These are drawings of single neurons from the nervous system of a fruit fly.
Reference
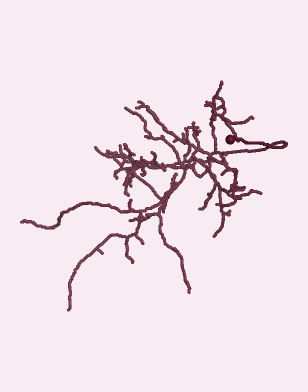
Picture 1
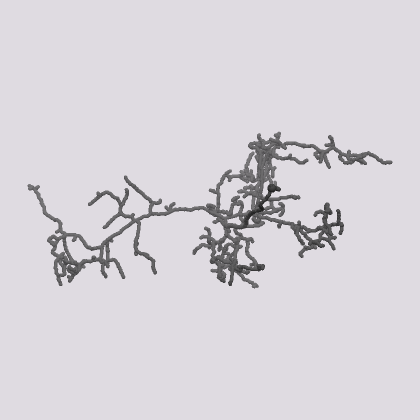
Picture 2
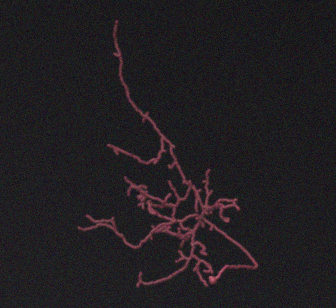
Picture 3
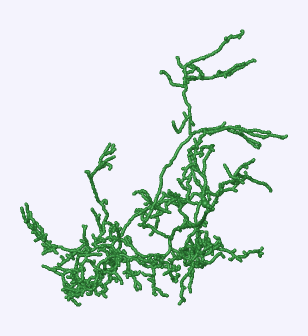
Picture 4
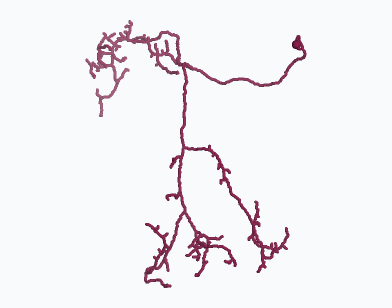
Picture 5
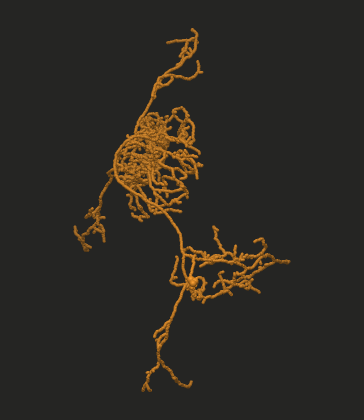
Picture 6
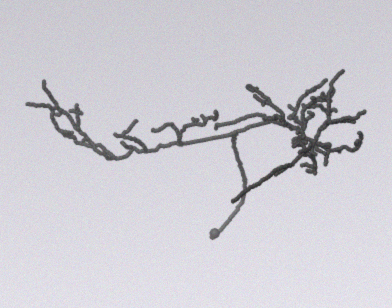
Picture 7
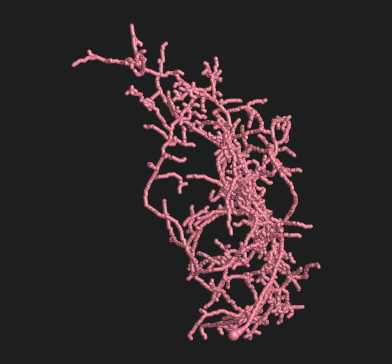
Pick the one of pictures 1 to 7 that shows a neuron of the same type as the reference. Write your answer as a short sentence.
Picture 2 shows a neuron of the same cell type.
